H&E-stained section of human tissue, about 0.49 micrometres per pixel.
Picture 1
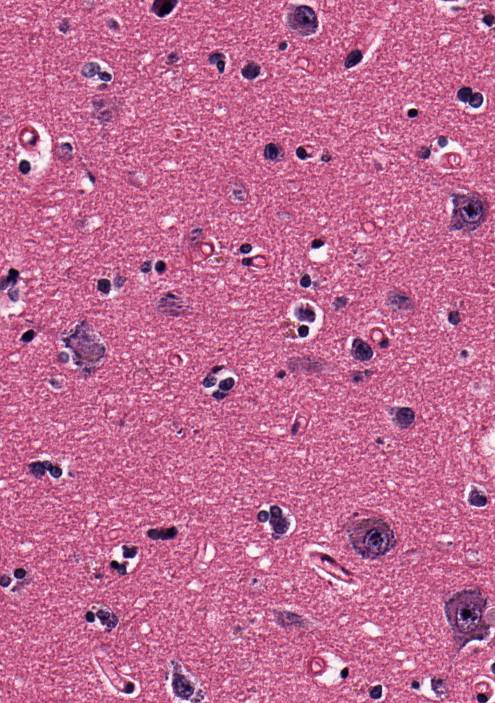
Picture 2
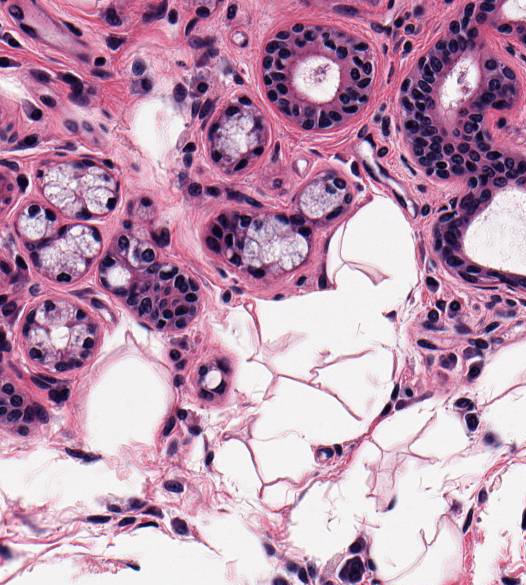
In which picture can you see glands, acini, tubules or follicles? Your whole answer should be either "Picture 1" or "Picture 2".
Picture 2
